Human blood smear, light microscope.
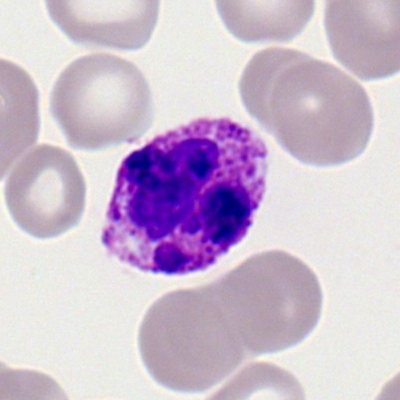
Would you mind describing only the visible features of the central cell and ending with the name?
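Starting with the outline, it is rounded and slightly oval. Moving to the nucleus, it is split into several separate lobes. Within that nucleus, no nucleoli can be seen. Turning finally to the cytoplasm, it is filled with scattered purple granules. This cell is a basophil.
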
